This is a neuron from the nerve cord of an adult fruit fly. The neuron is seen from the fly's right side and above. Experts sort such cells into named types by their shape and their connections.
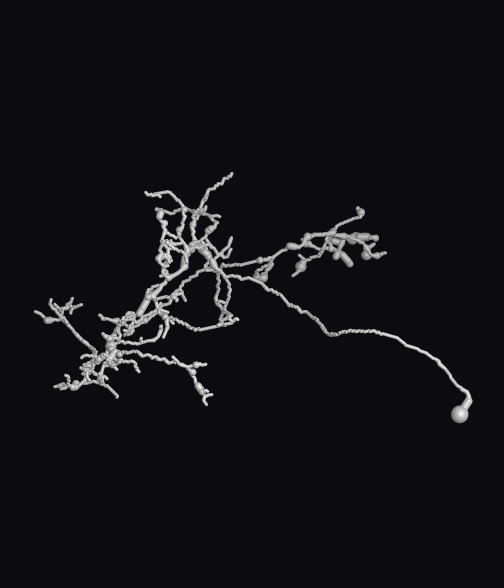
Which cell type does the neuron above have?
IN09A041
